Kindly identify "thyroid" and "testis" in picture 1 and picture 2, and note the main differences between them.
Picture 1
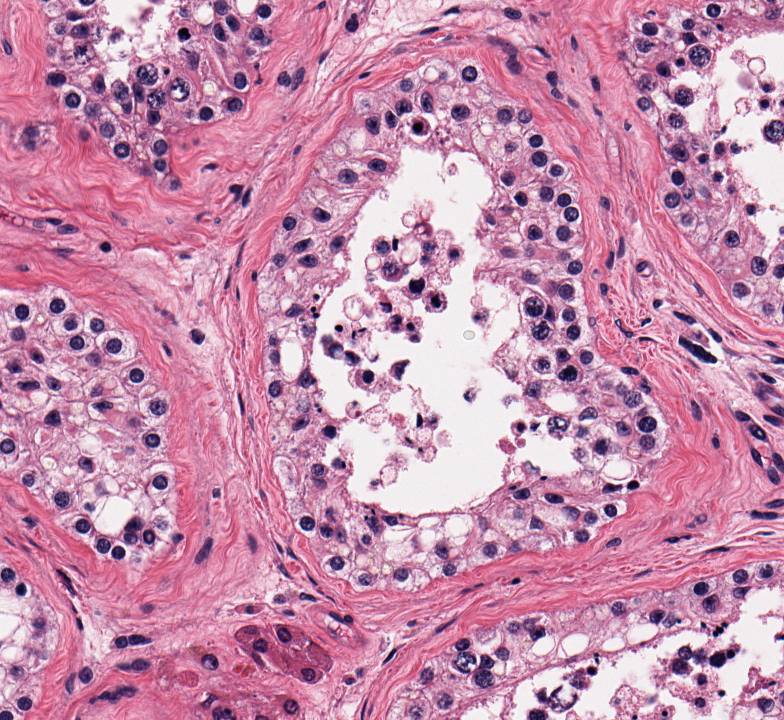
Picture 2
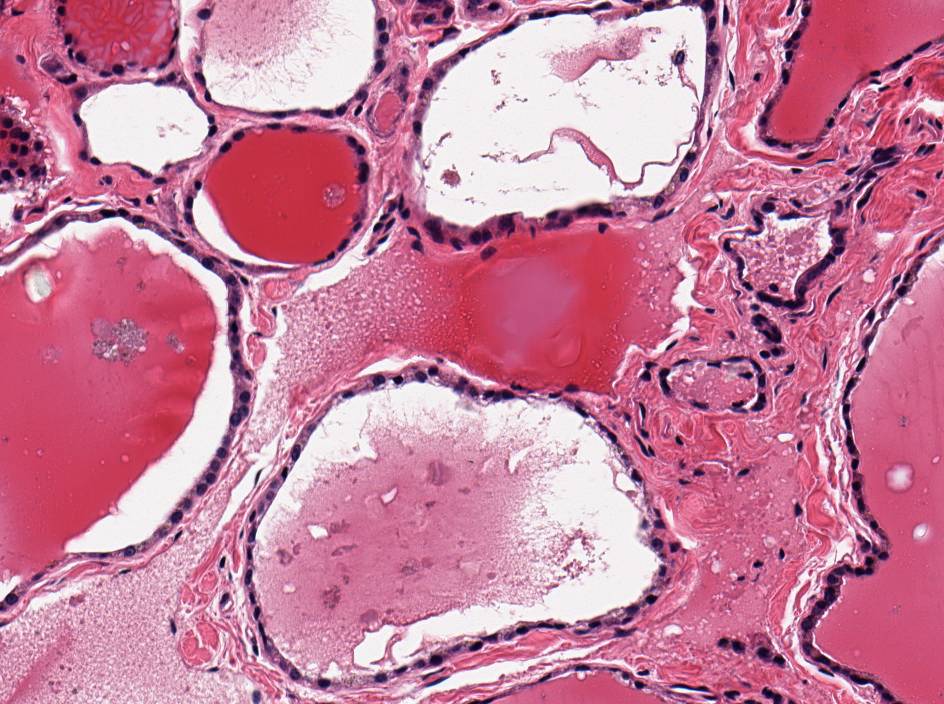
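Oh, the first one's testis and the second's thyroid. Picture 1 has several rounded tubules, a large one in the centre, with bands of pink fibrous tissue between them holding scattered elongated, flattened dark nuclei that line up with the fibres. The central tubule's lining is stratified, several cells thick. Down at the bottom centre, in the fibrous tissue between tubules, there's a small cluster of polygonal cells with abundant pink-brown granular cytoplasm. Picture 2 is closely packed round to irregular follicles, very variable in size and many of them large. Each has a single layer of flattened to low cuboidal epithelial cells, with small, dark, round to oval nuclei spaced evenly along the walls. The linings are smooth, with no papillary folds reaching into the lumens.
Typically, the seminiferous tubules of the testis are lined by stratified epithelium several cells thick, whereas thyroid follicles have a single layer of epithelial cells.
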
